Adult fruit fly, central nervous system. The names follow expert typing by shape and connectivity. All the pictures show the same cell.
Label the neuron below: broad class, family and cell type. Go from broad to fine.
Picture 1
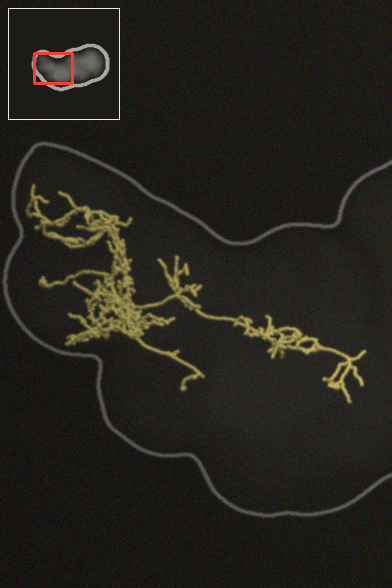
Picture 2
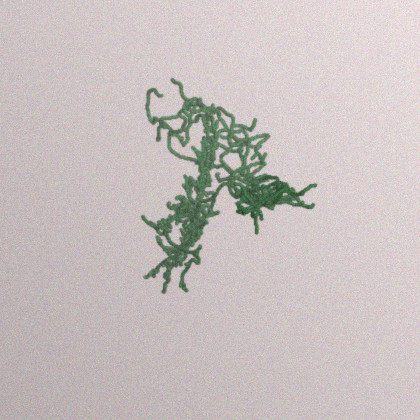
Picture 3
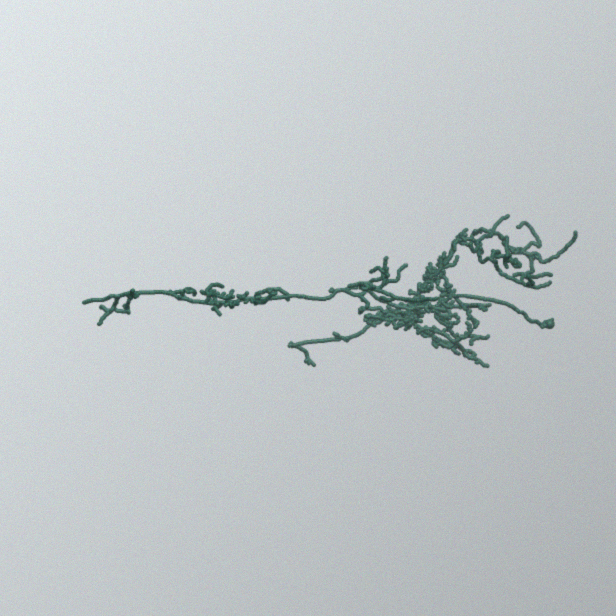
ascending neuron; hemilineage 06B; IN06B027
